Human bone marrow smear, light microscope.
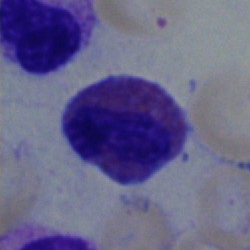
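Eosinophil: the central cell of a stained human bone marrow smear. Its chromatin stains deep purple-blue and appears dense, with some slightly lighter patches. No vacuoles are visible. Red cells that look pale and unstained lie against its right side. Slight blurring of the image leaves fine nuclear detail soft.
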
